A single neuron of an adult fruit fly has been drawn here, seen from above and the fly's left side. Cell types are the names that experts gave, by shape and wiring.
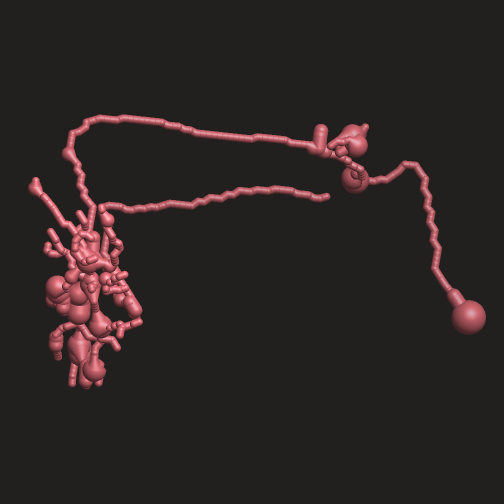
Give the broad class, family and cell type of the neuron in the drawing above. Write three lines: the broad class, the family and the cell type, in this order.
optic-lobe intrinsic neuron
T
T4d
